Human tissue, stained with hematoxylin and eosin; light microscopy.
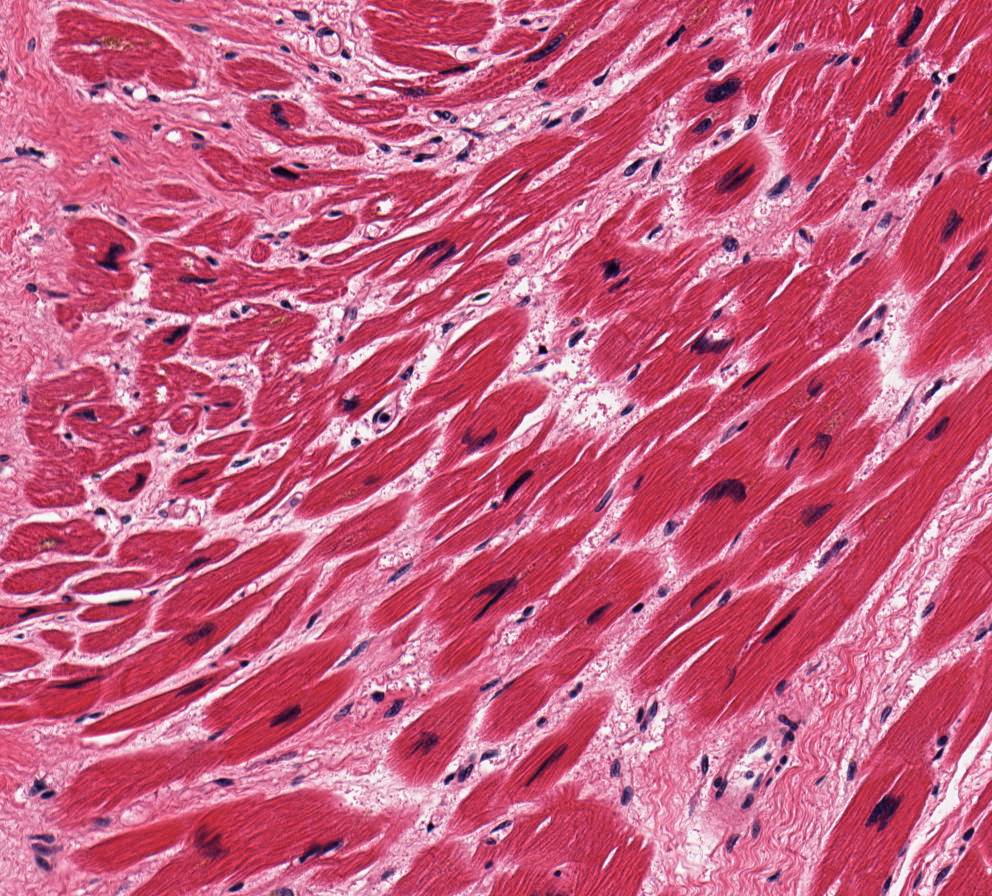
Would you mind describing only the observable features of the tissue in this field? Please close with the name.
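Notice first that across most of the field the muscle fibres run diagonally from lower left to upper right. At the left side they are cut across or obliquely, so their profiles look rounded and irregular. In some fibres, fine golden-brown granules sit close to the nuclei. Pale pink wavy collagen forms broader areas at the upper left and lower right. This is the left ventricle of the heart.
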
